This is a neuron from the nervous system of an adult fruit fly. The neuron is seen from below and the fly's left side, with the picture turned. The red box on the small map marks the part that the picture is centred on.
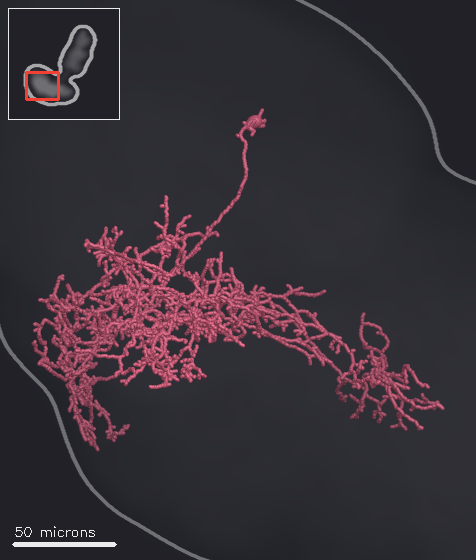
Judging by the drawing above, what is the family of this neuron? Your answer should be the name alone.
hemilineage DL1_ventral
